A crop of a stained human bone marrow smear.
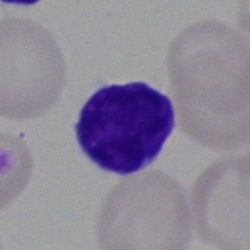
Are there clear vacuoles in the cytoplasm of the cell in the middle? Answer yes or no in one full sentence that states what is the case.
No, clear vacuoles are not present; its cytoplasm shows no vacuoles.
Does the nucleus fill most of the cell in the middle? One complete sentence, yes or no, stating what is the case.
Yes, its cytoplasm amounts to no more than a narrow rim.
